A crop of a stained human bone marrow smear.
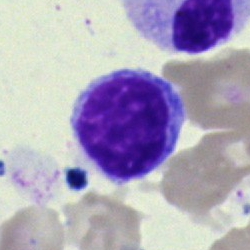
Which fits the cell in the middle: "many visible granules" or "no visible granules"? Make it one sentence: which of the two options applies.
There is no granule to be seen in the cytoplasm of this cell.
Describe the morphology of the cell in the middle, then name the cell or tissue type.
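First point, shape: the cell has a round outline. Second, amount of cytoplasm: only a thin rim surrounds the nucleus. Third, its colour: that rim is deep blue. Fourth, chromatin: dark purple and mottled. Last, the name: this cell is a lymphocyte.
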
